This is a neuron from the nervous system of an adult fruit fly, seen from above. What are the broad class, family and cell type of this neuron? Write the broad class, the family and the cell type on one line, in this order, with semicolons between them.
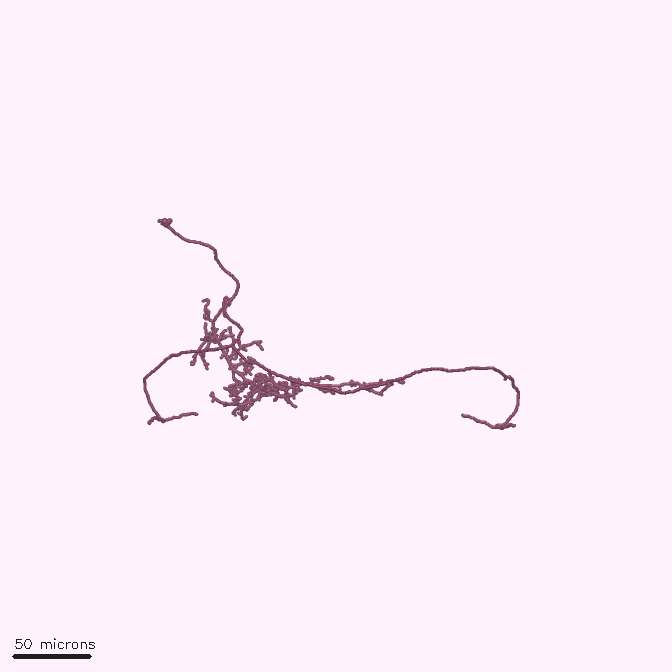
central-brain intrinsic neuron; hemilineage ALl1_ventral; CB3646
